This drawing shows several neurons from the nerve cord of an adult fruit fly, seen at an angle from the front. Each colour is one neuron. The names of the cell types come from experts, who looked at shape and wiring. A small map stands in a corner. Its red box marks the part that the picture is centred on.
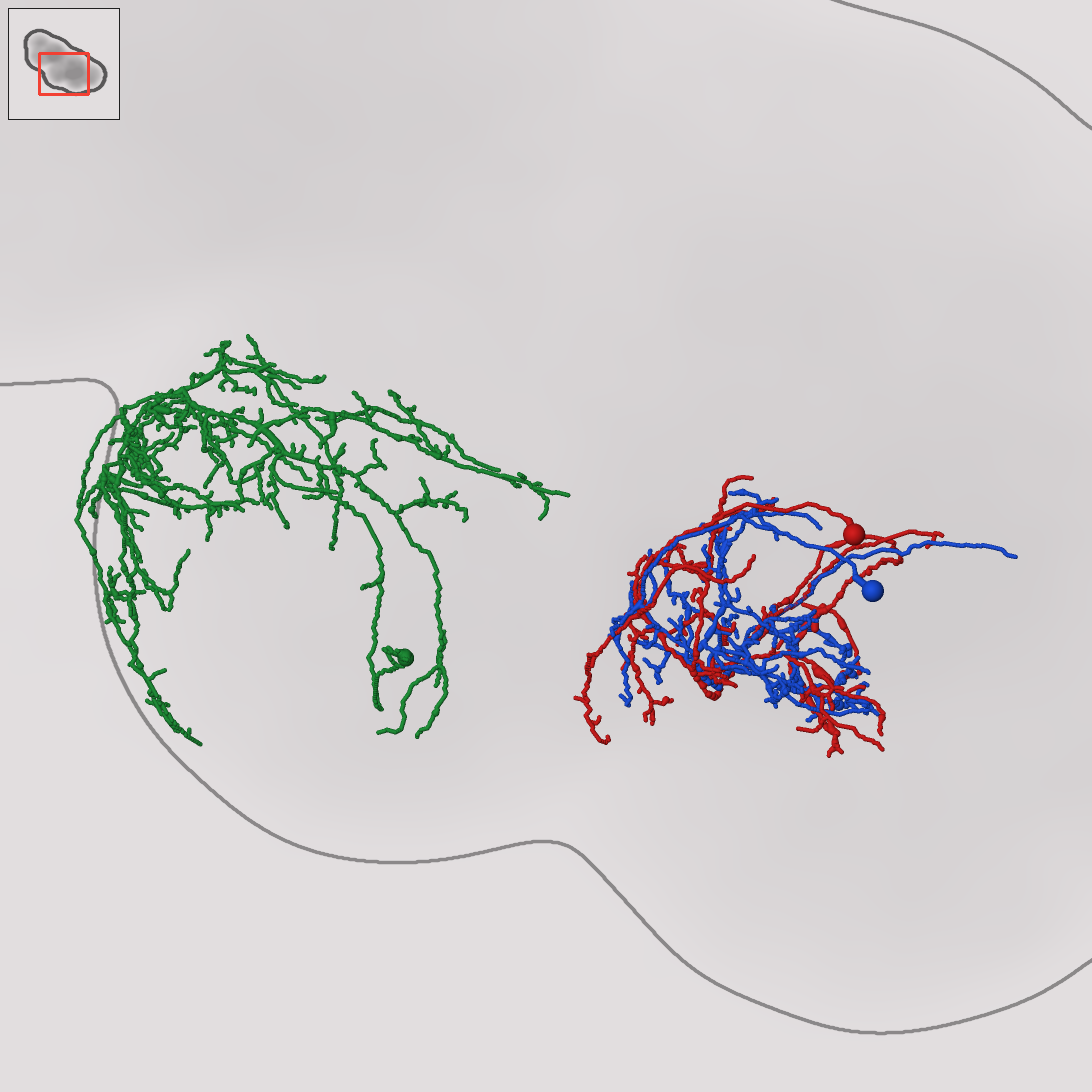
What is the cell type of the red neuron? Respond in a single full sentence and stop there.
The cell type that this neuron has is IN19A087.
